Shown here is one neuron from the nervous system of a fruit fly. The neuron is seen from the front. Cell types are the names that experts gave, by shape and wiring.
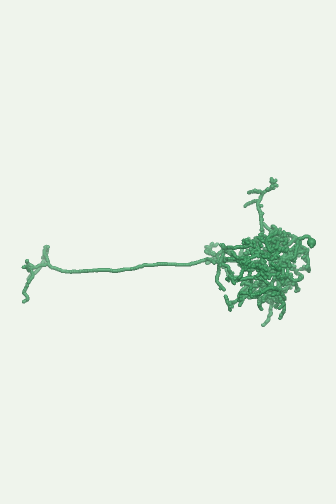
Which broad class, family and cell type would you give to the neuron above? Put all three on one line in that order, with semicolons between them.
central-brain intrinsic neuron; hemilineage VLPl2_medial; AVLP155_b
